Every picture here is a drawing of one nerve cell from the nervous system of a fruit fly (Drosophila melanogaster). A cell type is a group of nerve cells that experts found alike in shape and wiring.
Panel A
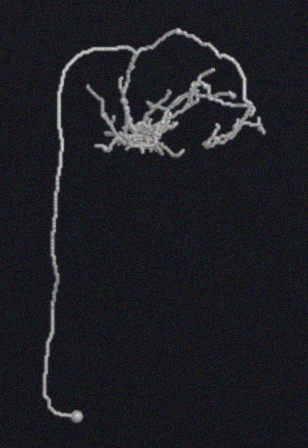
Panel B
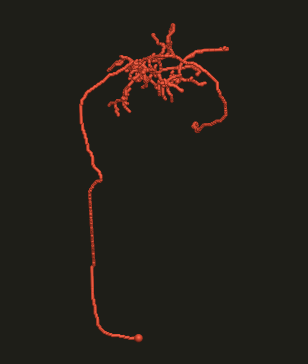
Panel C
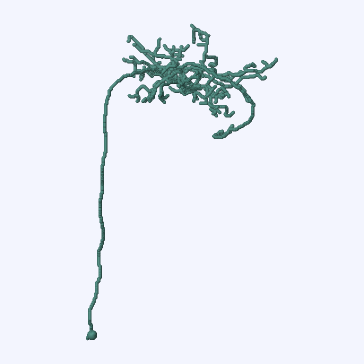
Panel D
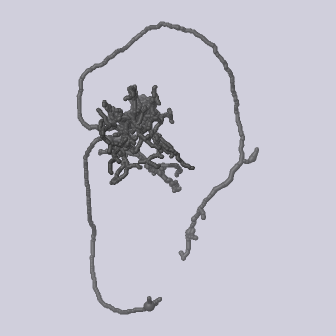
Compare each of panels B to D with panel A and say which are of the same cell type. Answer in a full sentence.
None of them is of the same cell type.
